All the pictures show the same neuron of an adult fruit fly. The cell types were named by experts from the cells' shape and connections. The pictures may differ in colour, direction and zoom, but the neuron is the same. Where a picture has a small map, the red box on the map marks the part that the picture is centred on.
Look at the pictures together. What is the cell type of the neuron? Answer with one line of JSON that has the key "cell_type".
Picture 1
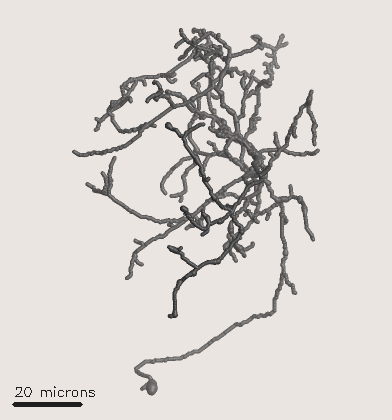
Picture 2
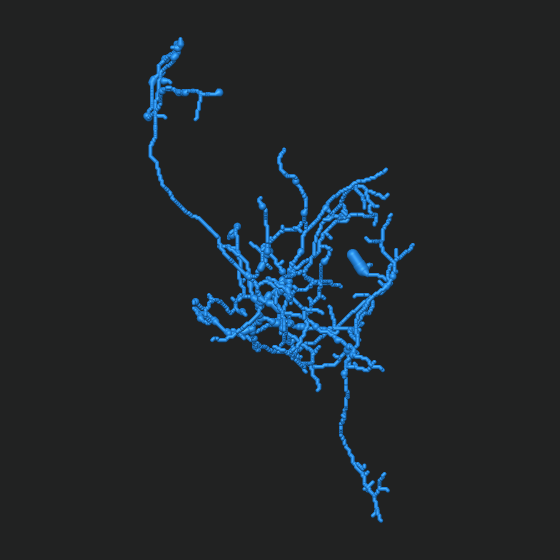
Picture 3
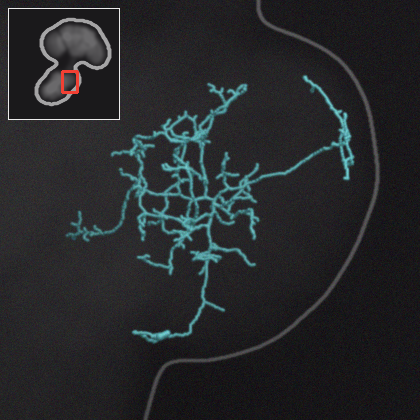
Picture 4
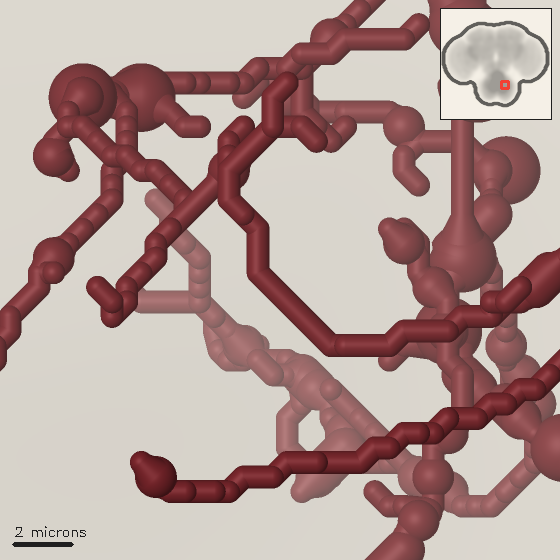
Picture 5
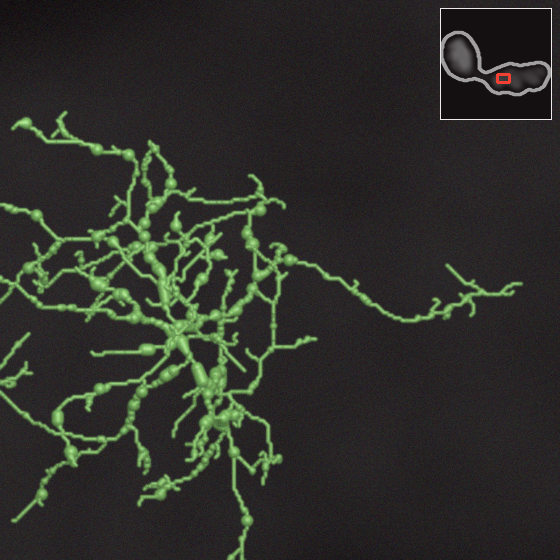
{"cell_type": "IN04B098"}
